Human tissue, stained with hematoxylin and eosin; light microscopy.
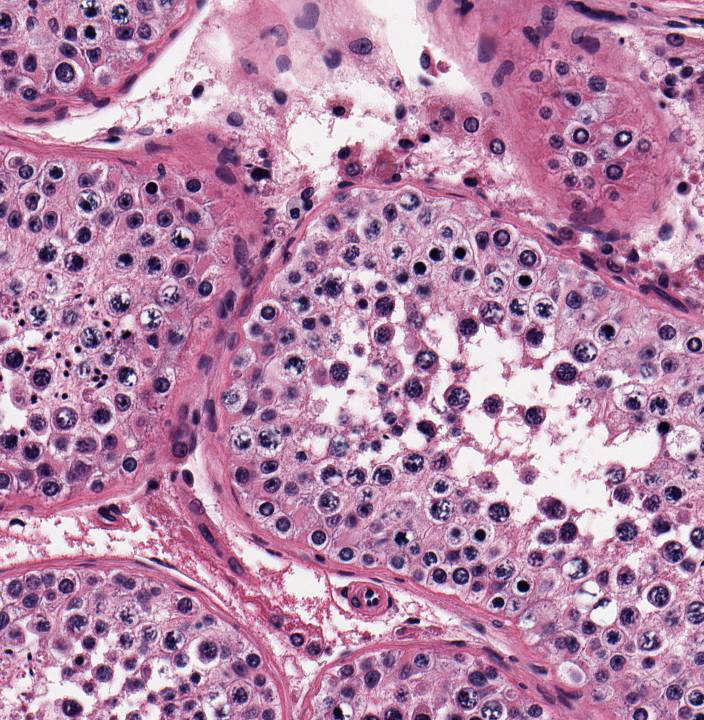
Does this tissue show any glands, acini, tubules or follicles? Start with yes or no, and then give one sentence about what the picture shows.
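Yes. The field is filled by several rounded cross-sections of tubules, with the largest one occupying the centre and right.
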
